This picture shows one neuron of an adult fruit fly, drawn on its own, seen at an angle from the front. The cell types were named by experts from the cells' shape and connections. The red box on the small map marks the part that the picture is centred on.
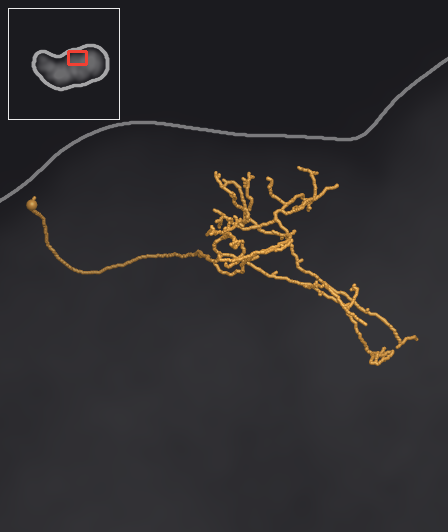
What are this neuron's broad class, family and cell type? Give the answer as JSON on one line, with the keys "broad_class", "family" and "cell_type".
{"broad_class": "central-brain intrinsic neuron", "family": "hemilineage DL1_dorsal", "cell_type": "SIP030"}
